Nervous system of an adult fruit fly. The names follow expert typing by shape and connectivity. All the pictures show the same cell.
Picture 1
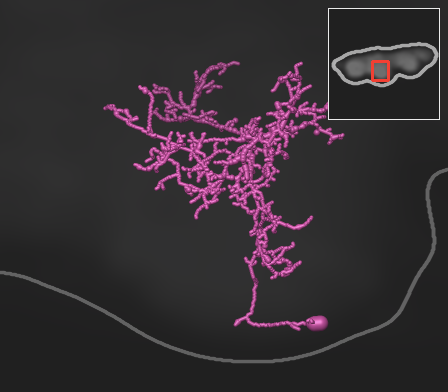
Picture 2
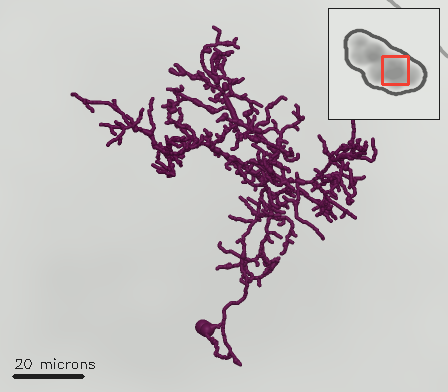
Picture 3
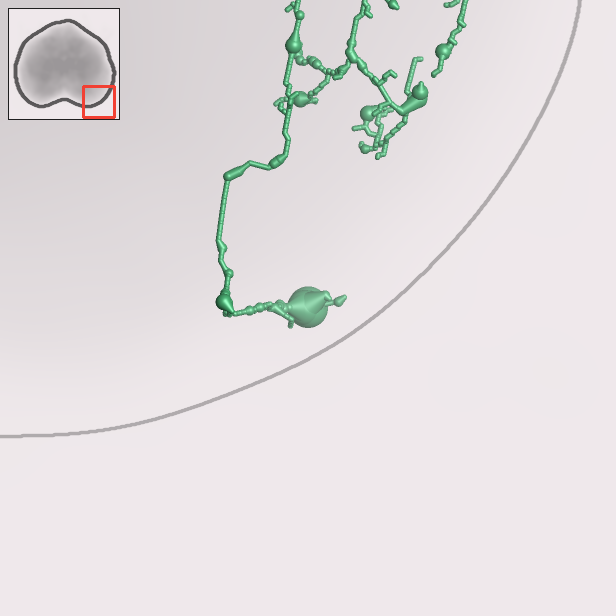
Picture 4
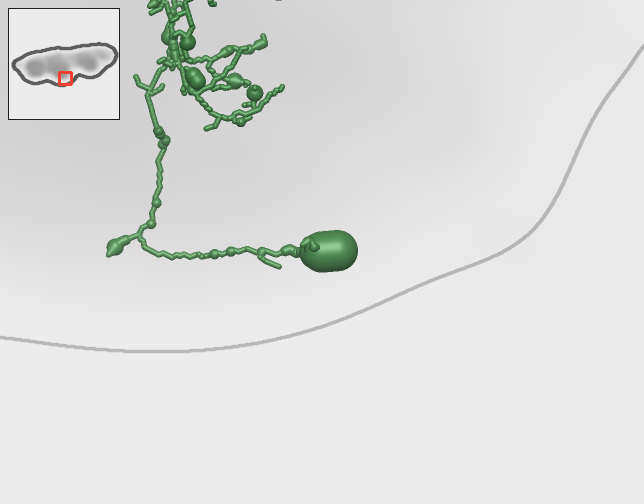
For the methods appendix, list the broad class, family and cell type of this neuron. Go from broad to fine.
nerve-cord intrinsic neuron; hemilineage 13A; IN13A033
